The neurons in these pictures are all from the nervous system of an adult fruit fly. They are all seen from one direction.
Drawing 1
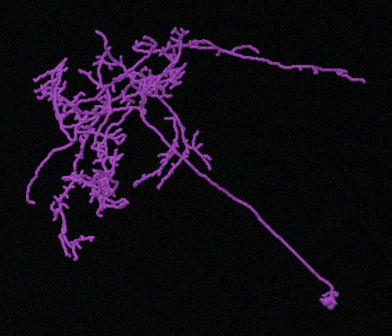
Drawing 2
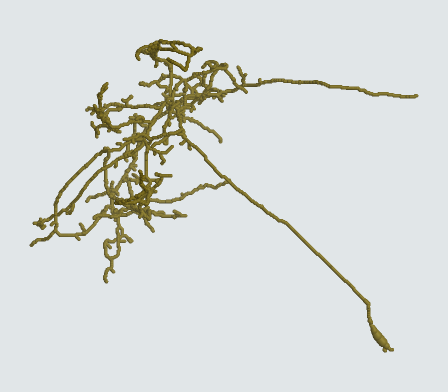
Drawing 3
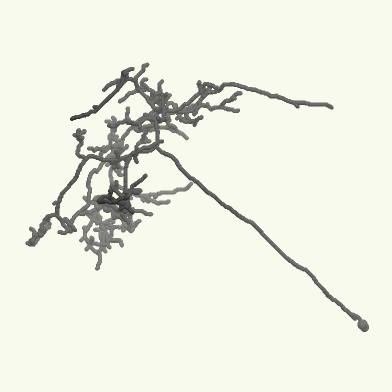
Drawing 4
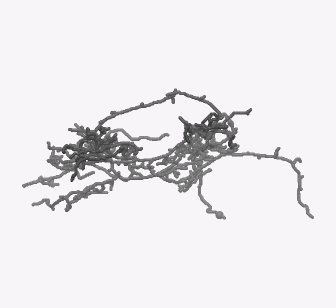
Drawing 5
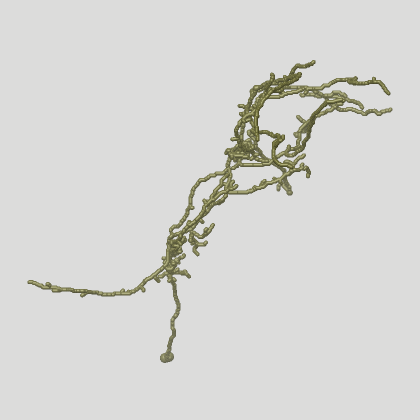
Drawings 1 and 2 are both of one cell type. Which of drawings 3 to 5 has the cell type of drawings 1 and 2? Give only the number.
3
